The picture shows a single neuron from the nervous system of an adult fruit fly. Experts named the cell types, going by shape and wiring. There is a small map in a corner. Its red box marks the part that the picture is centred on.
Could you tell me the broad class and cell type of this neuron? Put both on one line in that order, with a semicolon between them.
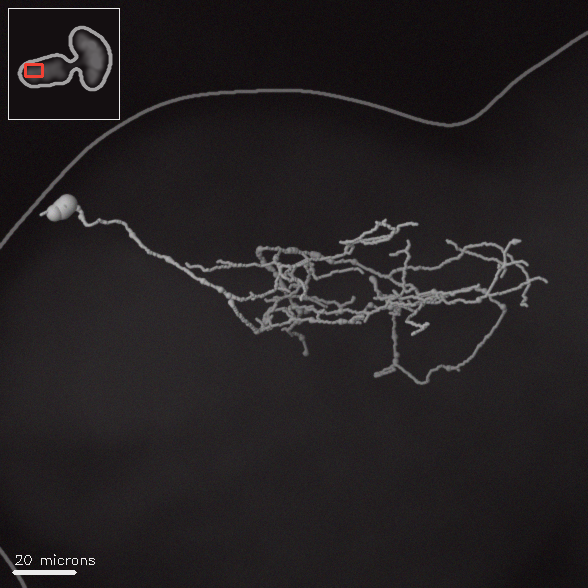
nerve-cord intrinsic neuron; INXXX295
